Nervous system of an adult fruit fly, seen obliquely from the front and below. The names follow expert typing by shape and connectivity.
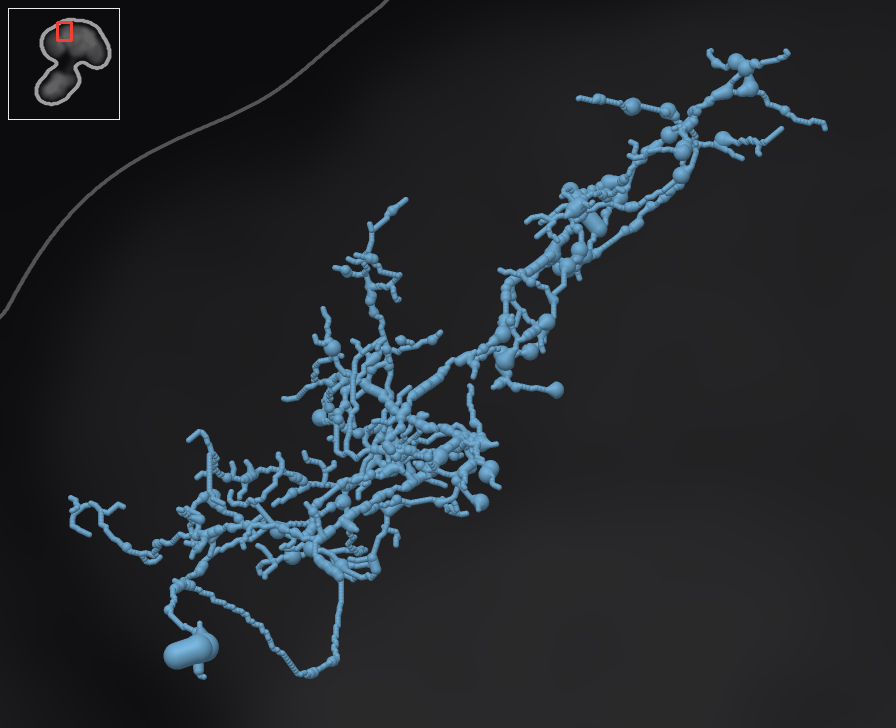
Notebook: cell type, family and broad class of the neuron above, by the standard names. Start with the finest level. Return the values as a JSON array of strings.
["CB1626", "hemilineage SLPav3", "central-brain intrinsic neuron"]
